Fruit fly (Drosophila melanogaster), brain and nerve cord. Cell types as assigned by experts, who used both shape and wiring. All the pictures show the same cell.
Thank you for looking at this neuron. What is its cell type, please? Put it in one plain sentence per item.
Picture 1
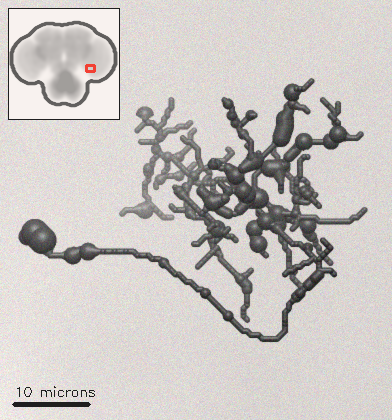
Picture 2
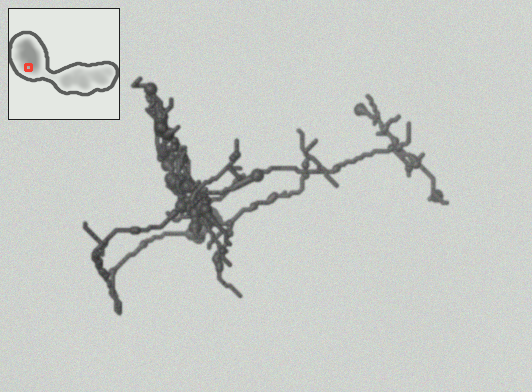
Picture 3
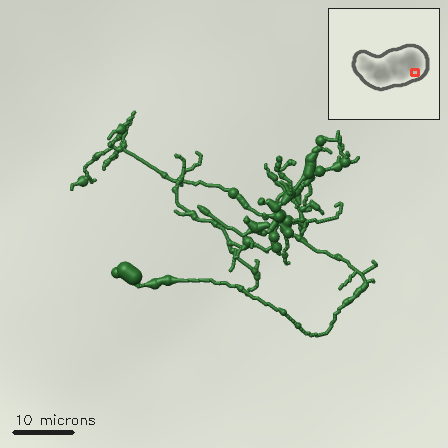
The cell type is Mi10.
